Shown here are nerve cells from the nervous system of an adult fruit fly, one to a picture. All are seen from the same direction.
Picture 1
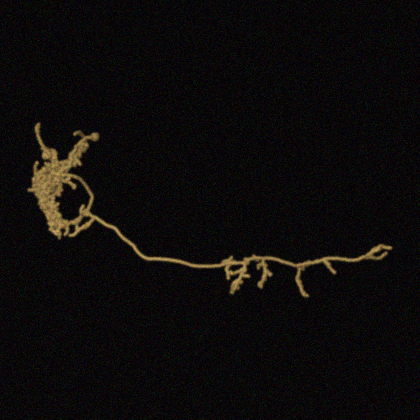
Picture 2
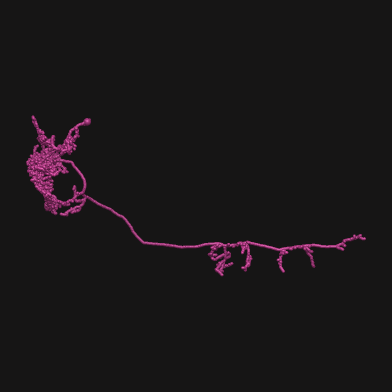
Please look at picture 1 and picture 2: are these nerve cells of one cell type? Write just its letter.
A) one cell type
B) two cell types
A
